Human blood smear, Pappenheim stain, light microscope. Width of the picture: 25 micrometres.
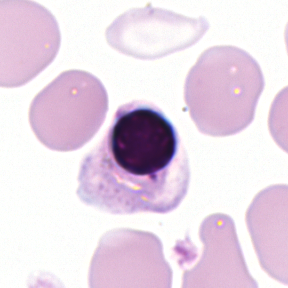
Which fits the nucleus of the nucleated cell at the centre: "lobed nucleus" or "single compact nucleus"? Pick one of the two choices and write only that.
Single compact nucleus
